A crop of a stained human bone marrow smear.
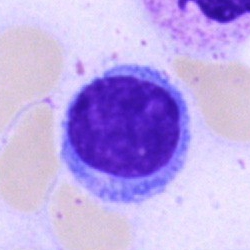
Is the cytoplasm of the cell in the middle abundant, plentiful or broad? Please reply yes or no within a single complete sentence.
No, the nucleus fills most of this cell.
